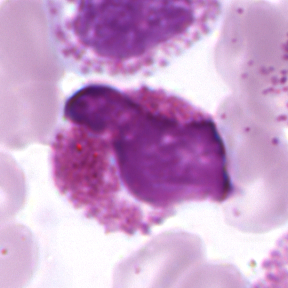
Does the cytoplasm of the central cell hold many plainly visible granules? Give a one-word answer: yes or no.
Yes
